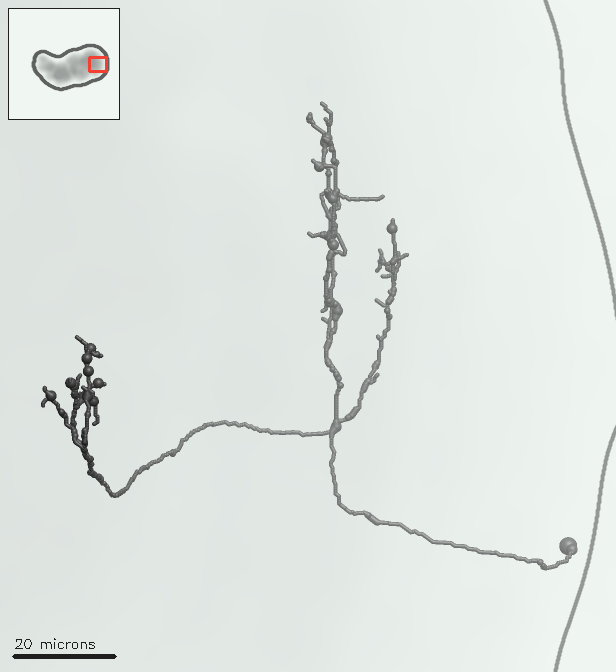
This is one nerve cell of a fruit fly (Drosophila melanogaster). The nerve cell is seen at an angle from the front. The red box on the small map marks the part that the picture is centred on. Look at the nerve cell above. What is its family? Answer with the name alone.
Tm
